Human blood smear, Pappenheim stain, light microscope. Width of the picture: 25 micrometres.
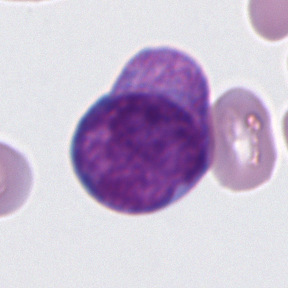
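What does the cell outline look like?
Smooth, without surface projections; the cell measures about 15 by 12 micrometres.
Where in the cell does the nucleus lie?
Toward the lower left.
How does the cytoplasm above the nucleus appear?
It stains light purple, and no vacuoles are seen in the cytoplasm.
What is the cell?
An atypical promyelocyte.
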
